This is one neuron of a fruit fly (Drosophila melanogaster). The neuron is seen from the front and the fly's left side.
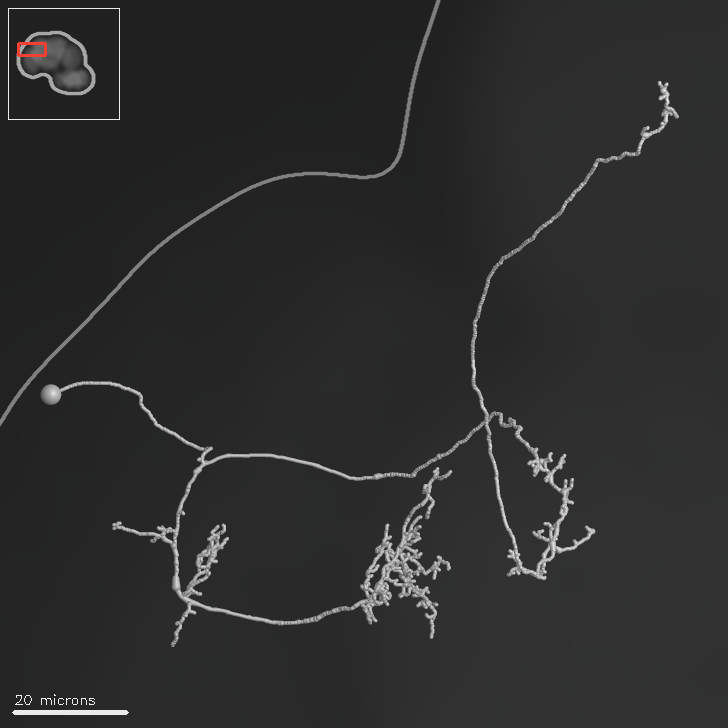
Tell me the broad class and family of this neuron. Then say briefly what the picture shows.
It is a visual projection neuron. Its family is MeTu. The cell body can be seen on the left of the picture. From left to right in the picture it spans about 110 microns. The picture shows dozens of branch ends.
